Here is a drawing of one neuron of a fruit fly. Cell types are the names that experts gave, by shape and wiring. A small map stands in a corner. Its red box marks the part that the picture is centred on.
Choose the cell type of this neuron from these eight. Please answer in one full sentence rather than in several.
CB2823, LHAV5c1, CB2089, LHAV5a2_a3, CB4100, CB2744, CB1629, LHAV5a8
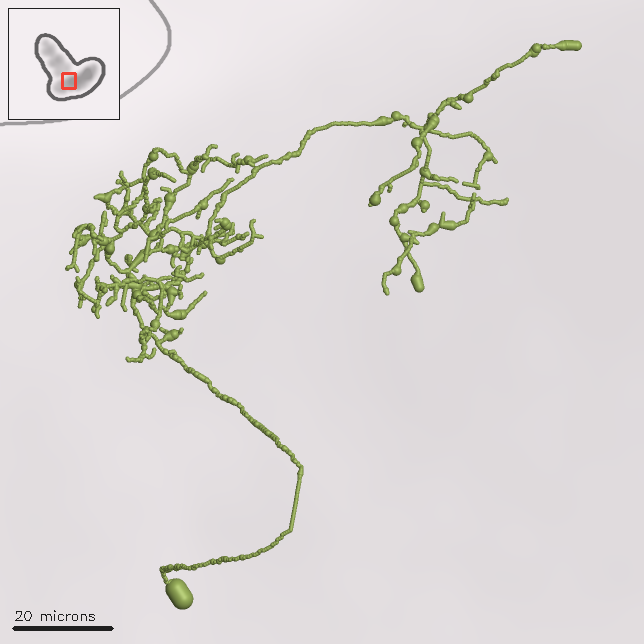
The neuron is a member of cell type CB1629.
